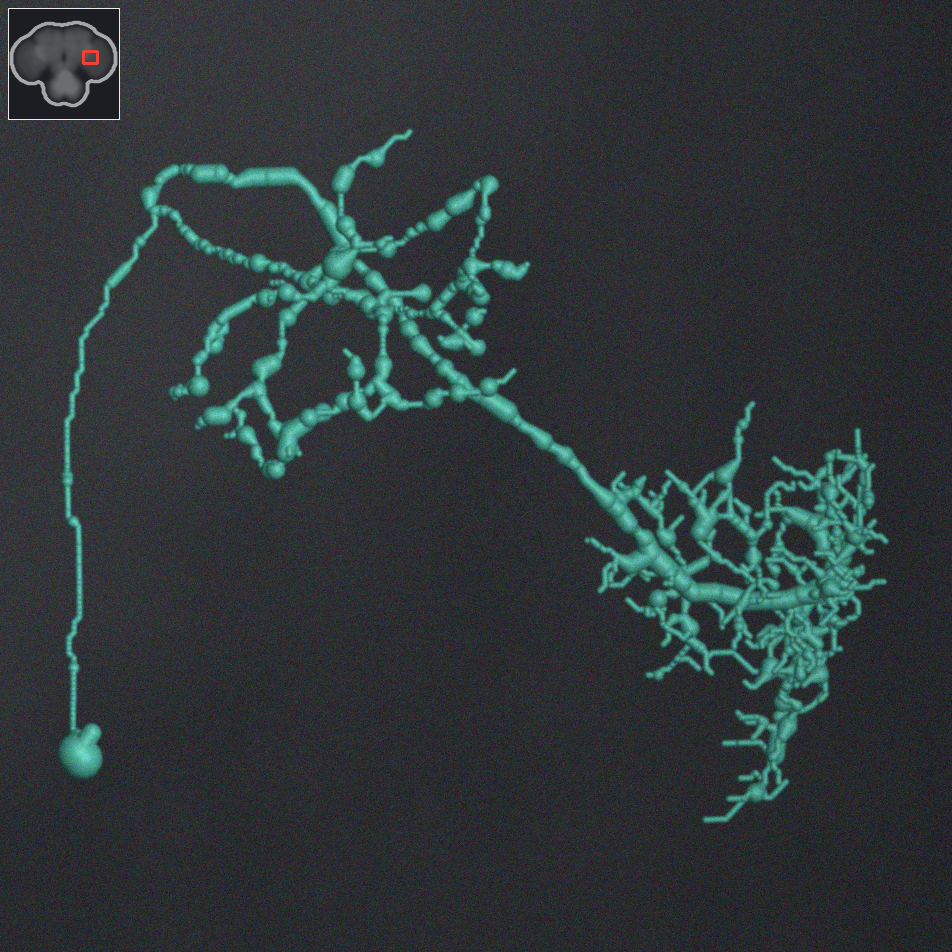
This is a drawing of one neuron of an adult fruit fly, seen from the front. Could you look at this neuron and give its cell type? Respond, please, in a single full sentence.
The cell type of this neuron is LC17.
